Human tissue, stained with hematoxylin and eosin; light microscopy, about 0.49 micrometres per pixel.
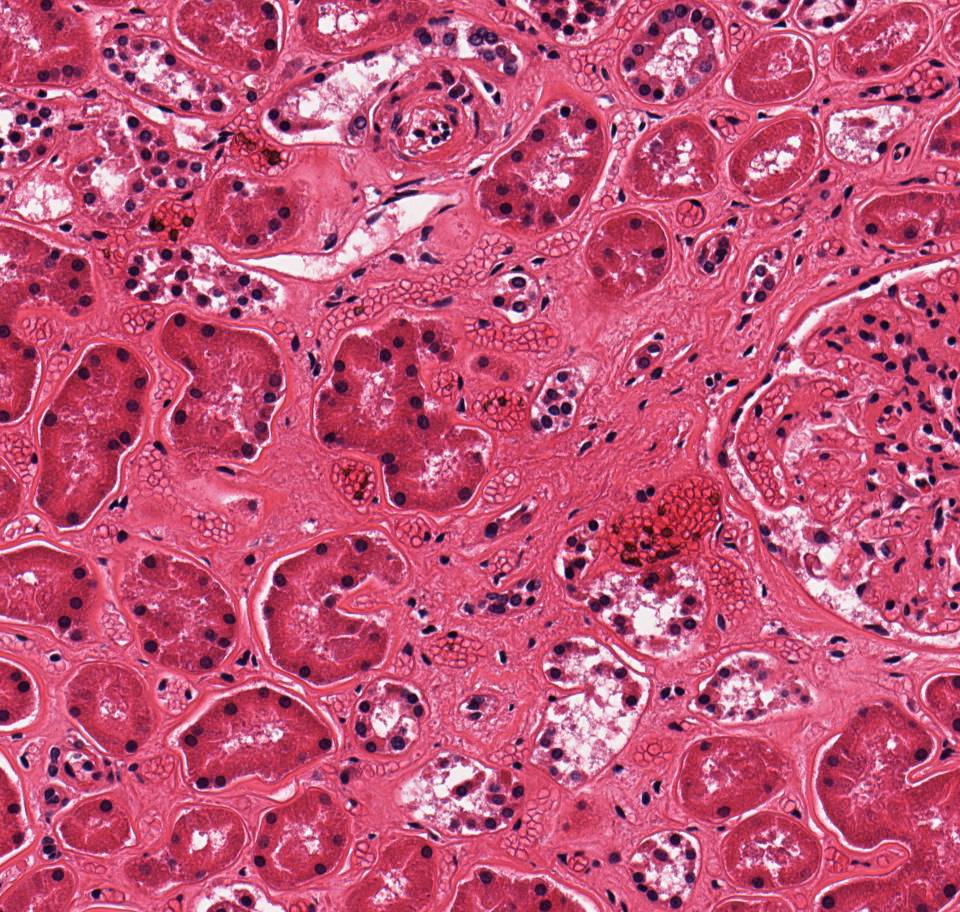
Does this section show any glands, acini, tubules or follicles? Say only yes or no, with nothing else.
Yes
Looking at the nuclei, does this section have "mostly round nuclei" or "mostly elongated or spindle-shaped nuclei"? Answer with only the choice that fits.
Mostly round nuclei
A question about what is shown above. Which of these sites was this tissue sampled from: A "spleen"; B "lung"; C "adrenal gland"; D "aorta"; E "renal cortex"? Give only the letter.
E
